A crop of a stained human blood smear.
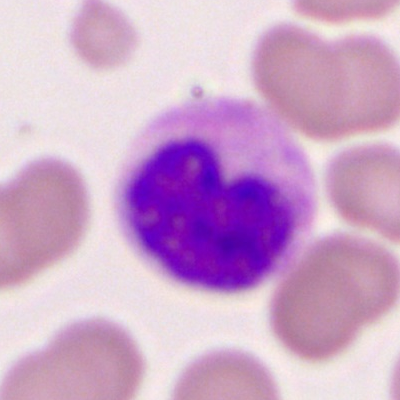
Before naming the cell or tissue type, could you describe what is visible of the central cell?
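Kidney-shaped nucleus, notched along its upper edge. Nucleus displaced toward lower left of cell. Chromatin dark purple, dotted with small paler spots. Cytoplasm pale pinkish-lilac. Band neutrophil.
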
